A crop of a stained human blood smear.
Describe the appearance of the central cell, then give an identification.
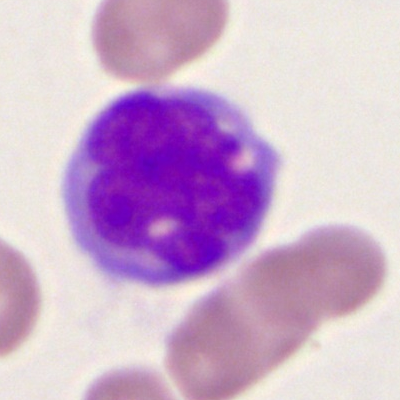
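Looking at the outline, I see it is roughly round, though the edge is slightly uneven. The nucleus fills most of the cell, and its chromatin is dark purple and coarsely clumped. Within the nuclear area I can make out two small pale spots. The cell is a monocyte.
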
